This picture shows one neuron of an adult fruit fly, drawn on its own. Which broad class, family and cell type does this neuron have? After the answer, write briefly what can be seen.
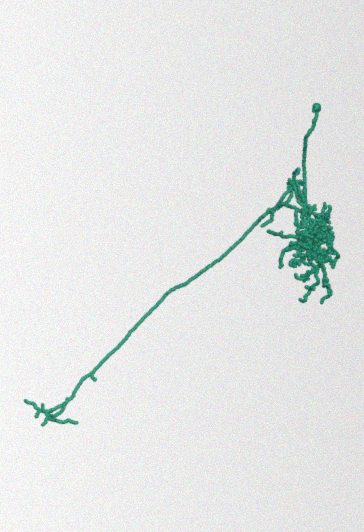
Its broad class is central-brain intrinsic neuron. The family is hemilineage VLPl&d1_lateral. Its cell type is CB3184. The cell body can be seen at the upper right of the picture. As drawn here it is about as wide as it is tall.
